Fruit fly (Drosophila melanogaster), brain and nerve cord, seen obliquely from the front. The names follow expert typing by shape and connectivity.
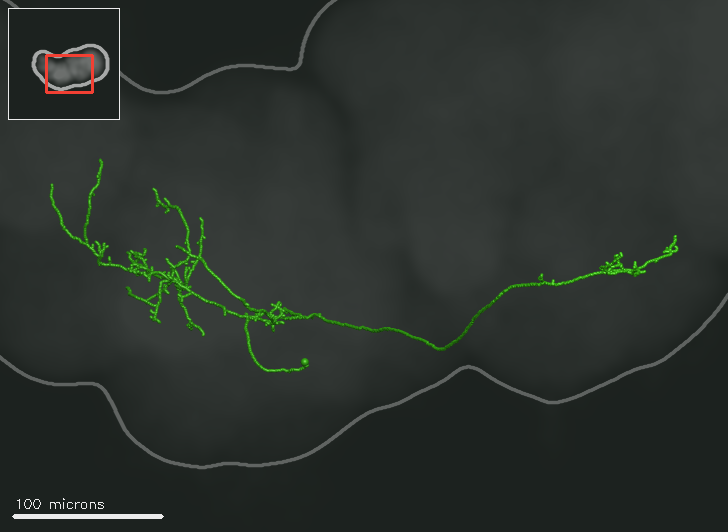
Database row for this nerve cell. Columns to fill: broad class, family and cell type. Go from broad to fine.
ascending neuron; hemilineage 08B; AN08B099_d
